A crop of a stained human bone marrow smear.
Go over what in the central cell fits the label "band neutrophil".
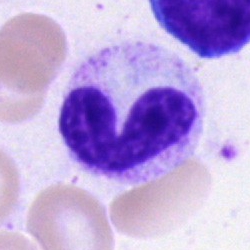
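Two things here sit well with a band neutrophil. First, the nucleus is bent into a U, with its notch opening upward.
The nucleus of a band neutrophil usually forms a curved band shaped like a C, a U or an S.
Second, the chromatin is dark purple and coarsely clumped.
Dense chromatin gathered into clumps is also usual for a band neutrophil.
Beyond that, fine pinkish-purple granules are scattered through the cytoplasm. The nucleus sits in the lower part of the cell, with more cytoplasm above it.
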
